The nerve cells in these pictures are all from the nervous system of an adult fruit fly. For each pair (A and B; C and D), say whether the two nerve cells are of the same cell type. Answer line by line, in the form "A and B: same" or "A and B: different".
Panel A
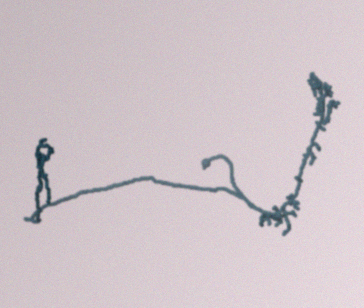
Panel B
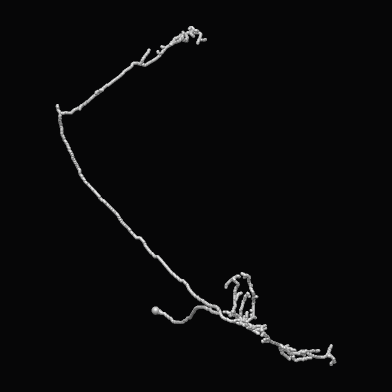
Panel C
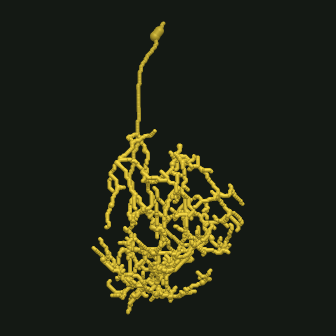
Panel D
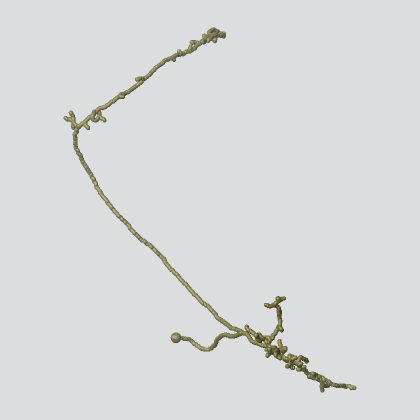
A and B: same
C and D: different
